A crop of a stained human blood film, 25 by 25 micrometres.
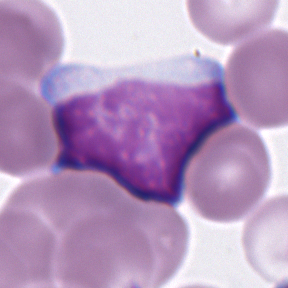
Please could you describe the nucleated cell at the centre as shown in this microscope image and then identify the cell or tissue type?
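A single unlobed nucleus fills most of this cell. The widest band of cytoplasm runs along the top and is pale greyish blue, while a darker blue rim edges the lower border. The cell is a typical lymphocyte.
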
